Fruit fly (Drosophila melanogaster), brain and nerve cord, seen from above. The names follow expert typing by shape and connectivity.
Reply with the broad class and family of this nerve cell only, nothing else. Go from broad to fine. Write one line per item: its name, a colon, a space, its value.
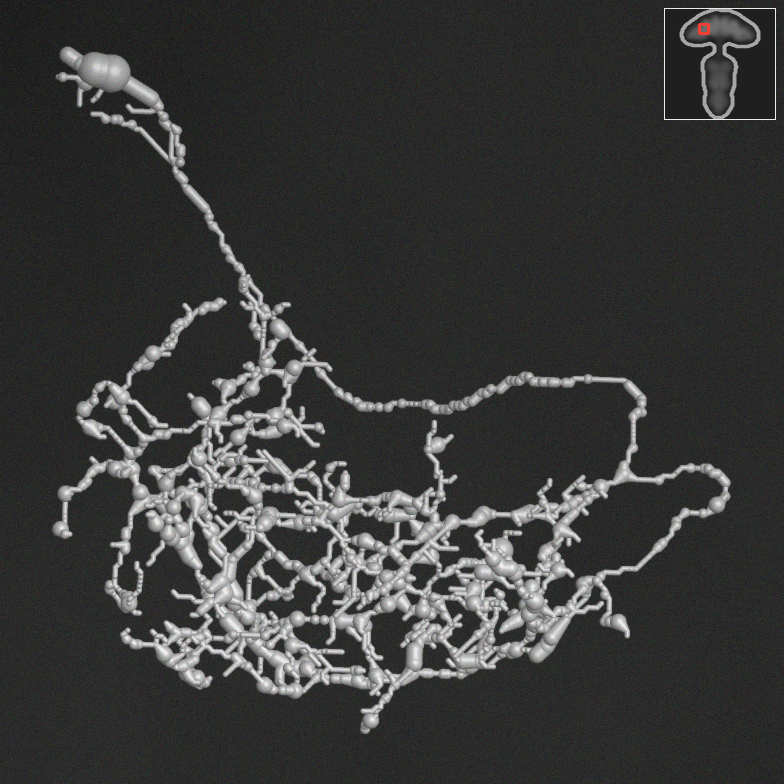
broad class: central-brain intrinsic neuron
family: hemilineage LHl3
